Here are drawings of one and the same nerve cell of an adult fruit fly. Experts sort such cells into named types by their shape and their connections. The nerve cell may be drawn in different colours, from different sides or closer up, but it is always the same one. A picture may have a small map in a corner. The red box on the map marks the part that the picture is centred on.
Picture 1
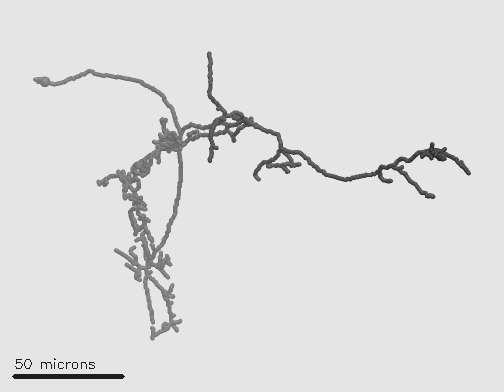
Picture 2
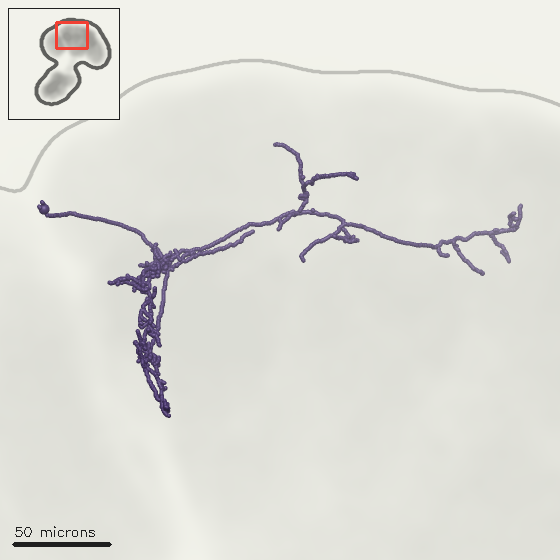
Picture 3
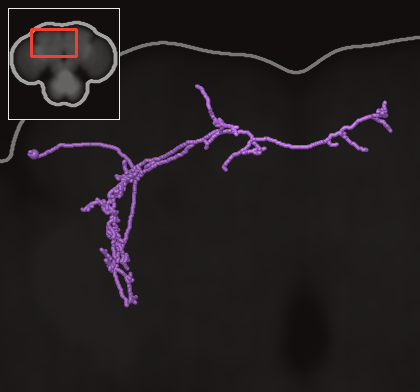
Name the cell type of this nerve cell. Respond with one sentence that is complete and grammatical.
It is as SMP242 that this nerve cell is typed.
